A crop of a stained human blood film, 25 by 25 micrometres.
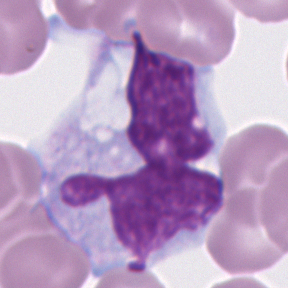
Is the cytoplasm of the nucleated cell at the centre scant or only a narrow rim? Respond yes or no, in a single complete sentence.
No, the nucleus is surrounded by broad cytoplasm.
